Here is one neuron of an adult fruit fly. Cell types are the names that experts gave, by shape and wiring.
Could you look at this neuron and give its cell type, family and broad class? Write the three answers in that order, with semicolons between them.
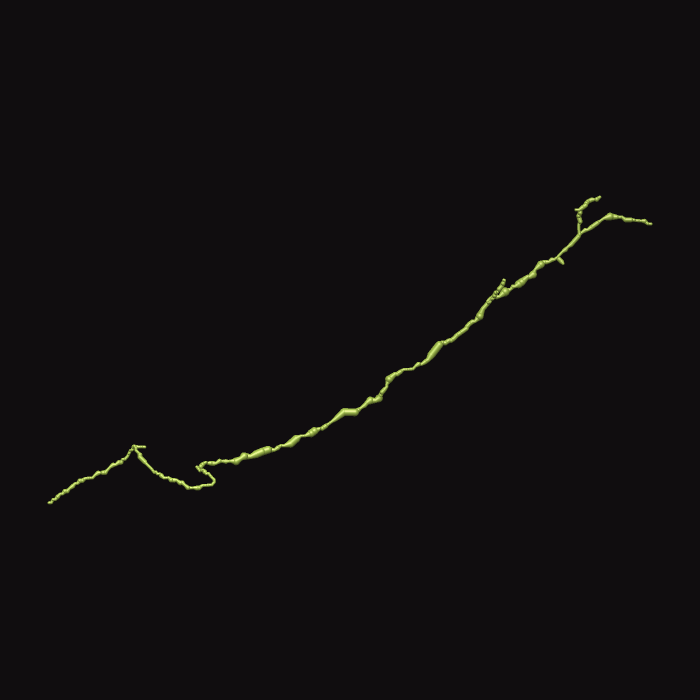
SNpp43; class mechanosensory proprioceptive; sensory neuron entering the nerve cord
